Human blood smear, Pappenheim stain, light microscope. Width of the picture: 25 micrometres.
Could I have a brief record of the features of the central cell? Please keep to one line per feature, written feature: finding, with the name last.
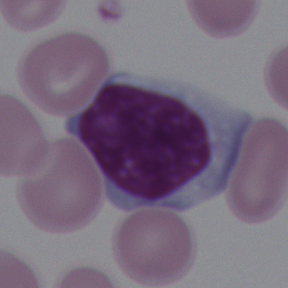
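Position: nucleus toward the left, more cytoplasm on the right
Nuclear size: about 12 by 9 micrometres
Chromatin: dark purple, dense, a few small paler spots
Cytoplasm colour: pale grey-blue
Granules: none seen in cytoplasm
Cell type: typical lymphocyte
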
